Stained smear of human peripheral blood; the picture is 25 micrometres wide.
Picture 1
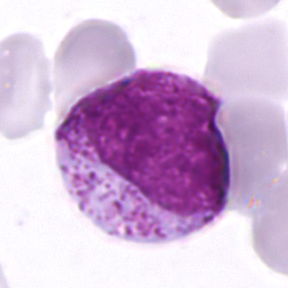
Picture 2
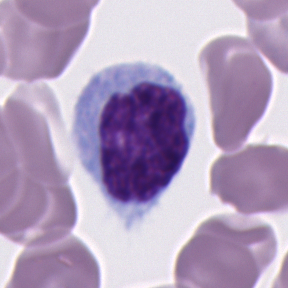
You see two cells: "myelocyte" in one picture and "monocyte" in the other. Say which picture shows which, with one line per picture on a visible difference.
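Picture 1 – myelocyte. The cytoplasm contains many scattered coarse purple granules.
Picture 2 – monocyte. No distinct granules are visible in the cytoplasm.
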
